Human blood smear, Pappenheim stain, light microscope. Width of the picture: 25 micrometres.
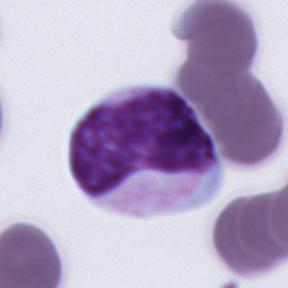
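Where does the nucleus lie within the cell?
Toward the top, with the cytoplasm mainly below it.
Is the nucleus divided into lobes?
No; it is a single mass, about 13 by 10 micrometres, filling about 70% of the cell's area.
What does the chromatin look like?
Coarse and clumped, with small paler gaps between dark patches.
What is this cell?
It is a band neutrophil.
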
